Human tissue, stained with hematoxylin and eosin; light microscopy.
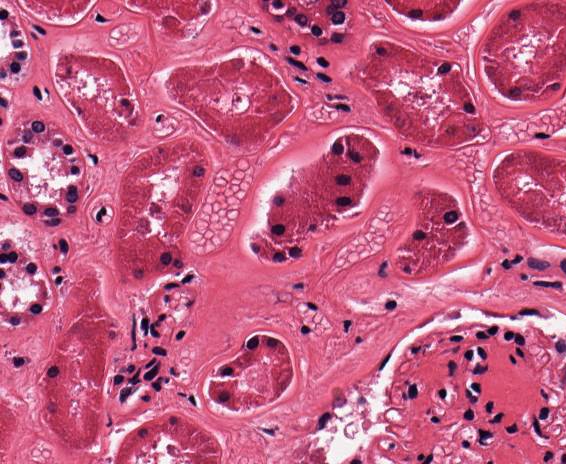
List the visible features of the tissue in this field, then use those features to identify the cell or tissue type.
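Start with the closely packed tubules filling most of the field, cut in round and oblique section. Each is lined by a single layer of cells with abundant, granular, deep pink cytoplasm. In the lower right corner lies a glomerulus with a lobulated, nucleus-rich capillary tuft. The pink stroma between tubules is broadest in the centre, with scattered small dark nuclei. This is renal cortex.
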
